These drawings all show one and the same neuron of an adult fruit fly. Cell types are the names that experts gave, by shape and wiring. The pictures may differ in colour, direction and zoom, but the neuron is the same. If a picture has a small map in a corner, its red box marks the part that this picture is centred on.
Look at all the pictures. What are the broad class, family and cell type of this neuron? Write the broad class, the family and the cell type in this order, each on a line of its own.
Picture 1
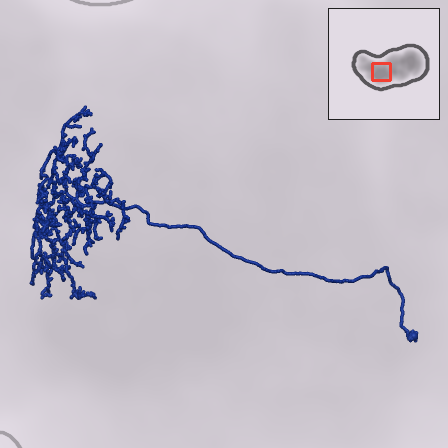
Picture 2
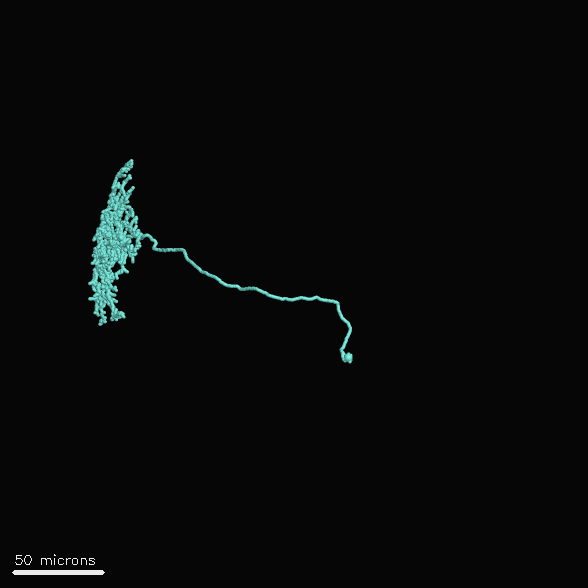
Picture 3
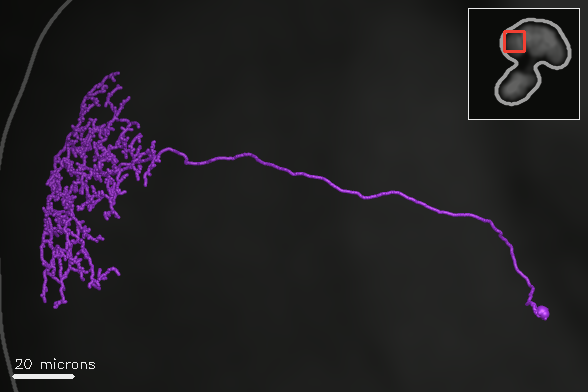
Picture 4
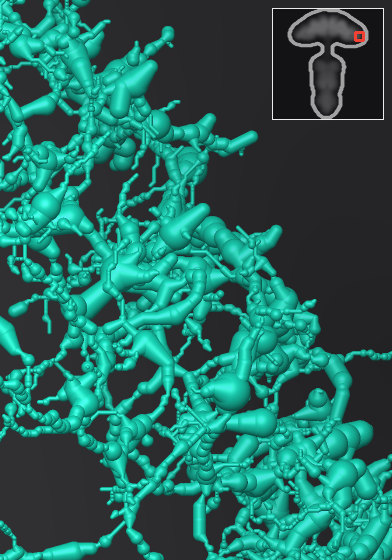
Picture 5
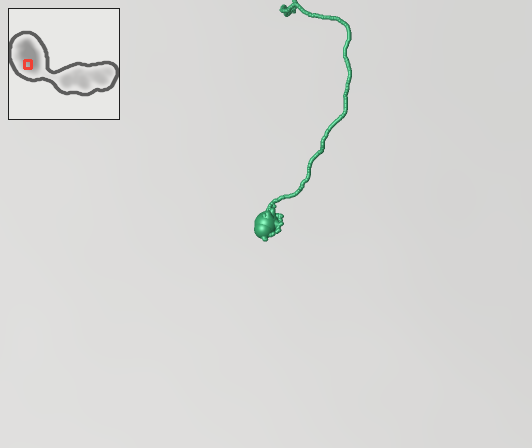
optic-lobe intrinsic neuron
Cm
Cm11a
